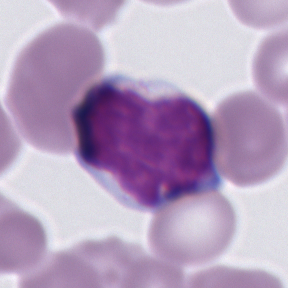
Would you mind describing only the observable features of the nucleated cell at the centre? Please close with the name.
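First, the outline is irregular and somewhat angular rather than round. Next, the chromatin is dense and deep purple, darkest along the left edge of the nucleus. Then, no granules can be seen in the cytoplasm, and the nucleus fills about 80% of the cell's area. It is a large granular lymphocyte.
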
